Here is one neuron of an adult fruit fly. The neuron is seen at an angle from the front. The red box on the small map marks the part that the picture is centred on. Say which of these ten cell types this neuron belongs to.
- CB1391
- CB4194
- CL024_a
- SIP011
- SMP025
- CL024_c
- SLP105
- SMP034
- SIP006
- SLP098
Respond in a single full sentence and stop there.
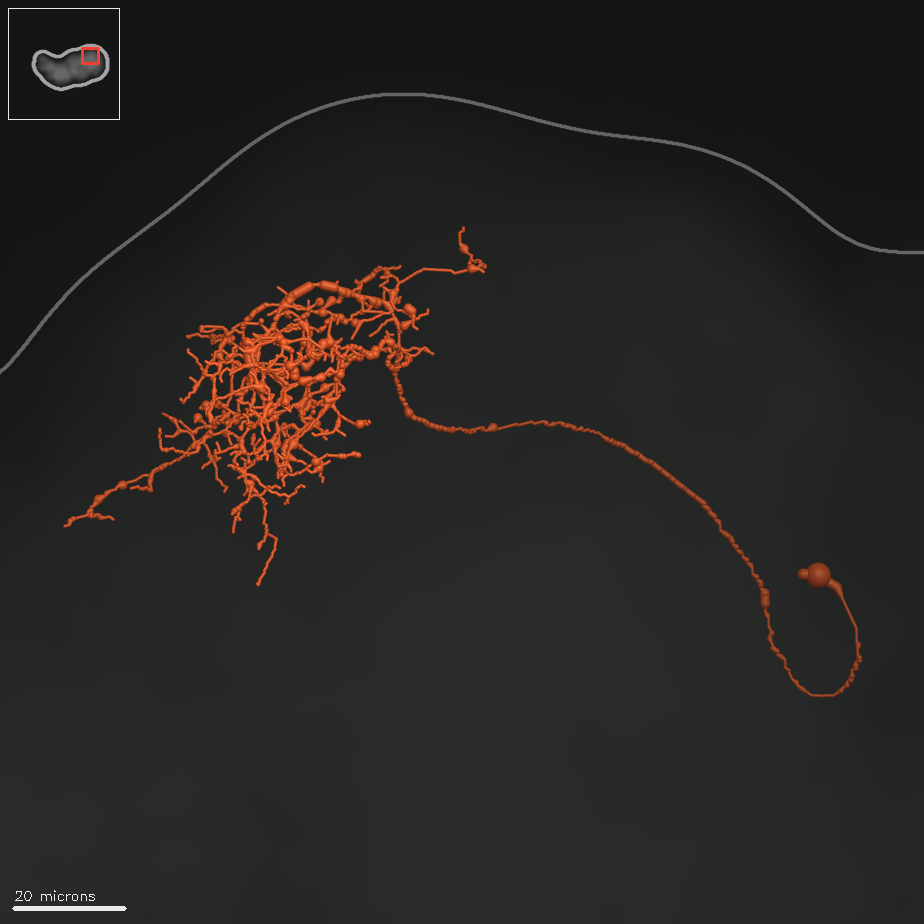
This neuron represents the cell type SMP034.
